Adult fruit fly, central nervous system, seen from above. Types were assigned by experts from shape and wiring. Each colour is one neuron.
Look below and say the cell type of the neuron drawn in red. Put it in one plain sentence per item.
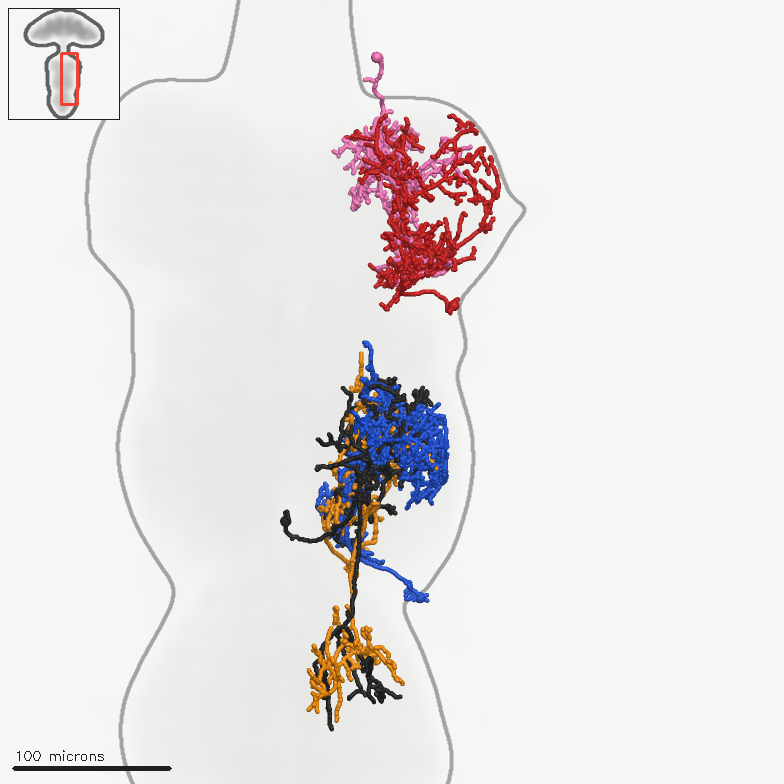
The cell type is IN03B035.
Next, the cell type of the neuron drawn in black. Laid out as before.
The cell type is IN03B028.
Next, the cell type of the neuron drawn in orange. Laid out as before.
The cell type is IN03B021.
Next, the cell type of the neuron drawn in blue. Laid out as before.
The cell type is IN21A007.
